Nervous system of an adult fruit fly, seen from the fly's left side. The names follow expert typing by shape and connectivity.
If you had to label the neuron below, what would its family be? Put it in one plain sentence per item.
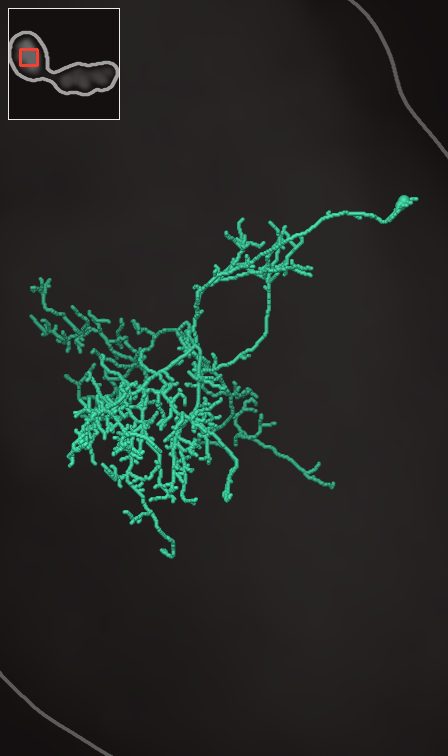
The family is hemilineage DM5_central.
